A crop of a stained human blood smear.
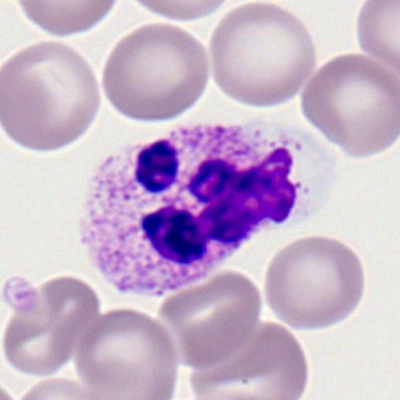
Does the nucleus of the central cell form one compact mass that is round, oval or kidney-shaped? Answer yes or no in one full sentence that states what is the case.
No, the nucleus is not a single compact piece but two or more distinct lobes.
